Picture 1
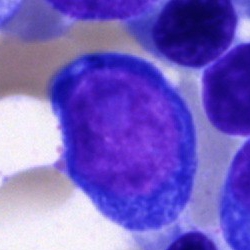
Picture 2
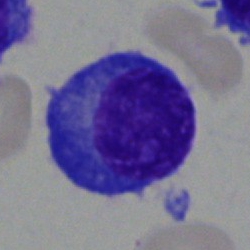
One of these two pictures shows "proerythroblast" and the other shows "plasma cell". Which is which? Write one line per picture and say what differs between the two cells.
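Picture 1 – proerythroblast. The nucleus fills most of the cell.
Picture 2 – plasma cell. The cytoplasm is plentiful and stains deep blue.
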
